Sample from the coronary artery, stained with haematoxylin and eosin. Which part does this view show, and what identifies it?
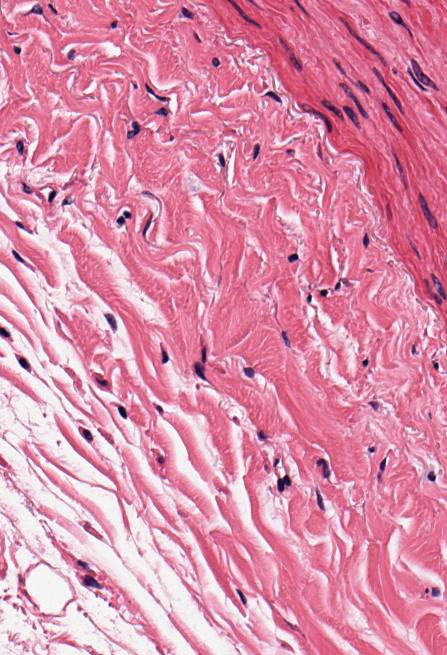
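Here you have the tunica adventitia. Almost the whole field is eosinophilic collagen bundles, running wavy rather than straight, with only scattered nuclei.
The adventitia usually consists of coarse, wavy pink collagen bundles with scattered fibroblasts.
The nuclei are small, dark and mostly spindle-shaped, consistent with fibroblasts. In the deeper pink band at upper right, the nuclei are elongated and lie parallel to the band.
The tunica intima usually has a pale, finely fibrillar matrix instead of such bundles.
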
